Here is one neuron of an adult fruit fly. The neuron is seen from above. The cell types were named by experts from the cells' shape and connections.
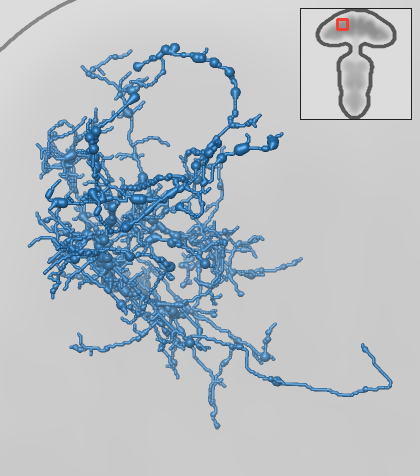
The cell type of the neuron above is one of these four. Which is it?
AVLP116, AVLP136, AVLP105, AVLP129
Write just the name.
AVLP136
